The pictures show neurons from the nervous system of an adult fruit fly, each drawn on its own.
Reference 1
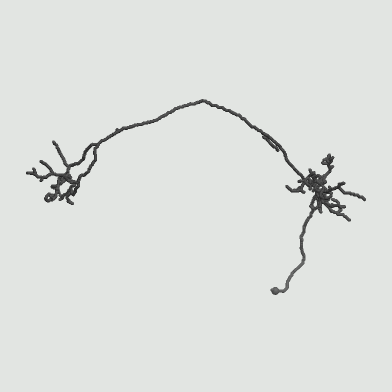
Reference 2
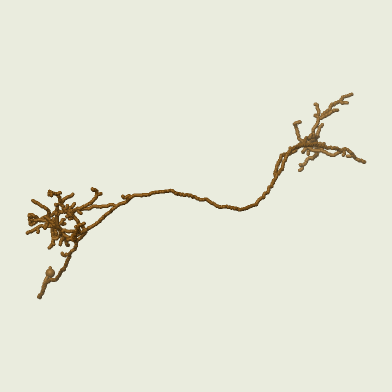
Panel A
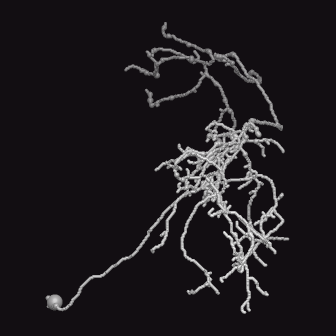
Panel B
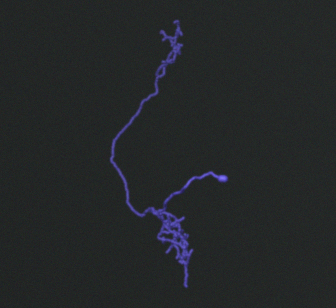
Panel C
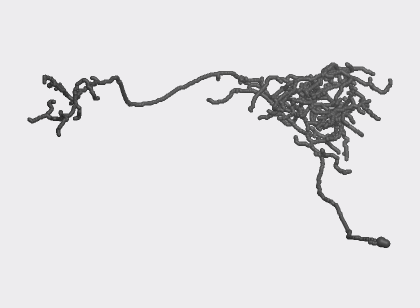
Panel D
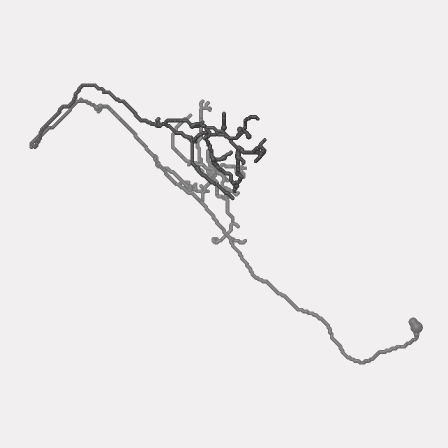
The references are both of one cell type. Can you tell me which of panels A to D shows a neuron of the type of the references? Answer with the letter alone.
D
